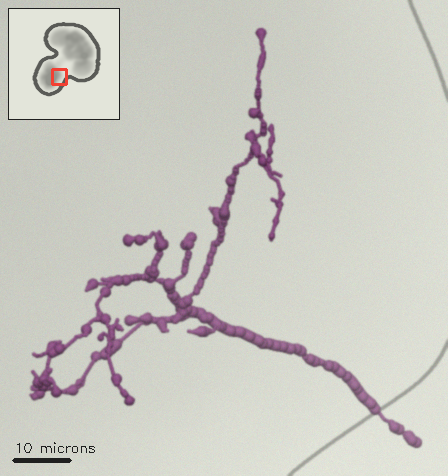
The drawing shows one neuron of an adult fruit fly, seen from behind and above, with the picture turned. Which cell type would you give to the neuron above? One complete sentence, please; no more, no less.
This neuron is typed as SNpp37.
